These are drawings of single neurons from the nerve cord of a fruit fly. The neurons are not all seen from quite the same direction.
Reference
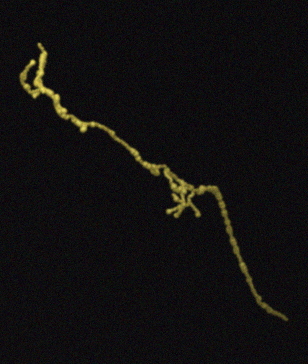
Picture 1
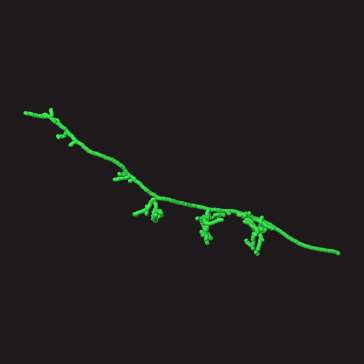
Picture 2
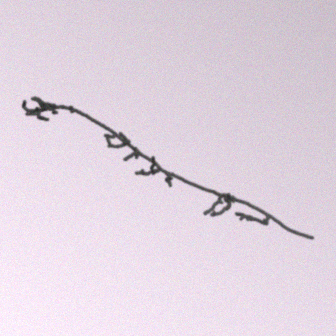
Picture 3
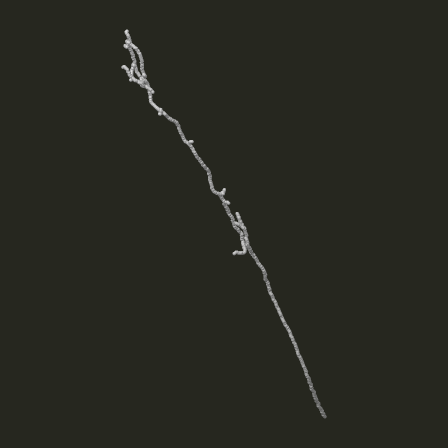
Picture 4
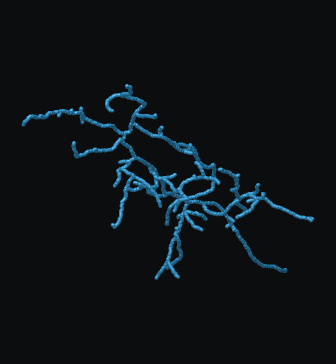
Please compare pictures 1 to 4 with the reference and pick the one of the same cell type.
3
